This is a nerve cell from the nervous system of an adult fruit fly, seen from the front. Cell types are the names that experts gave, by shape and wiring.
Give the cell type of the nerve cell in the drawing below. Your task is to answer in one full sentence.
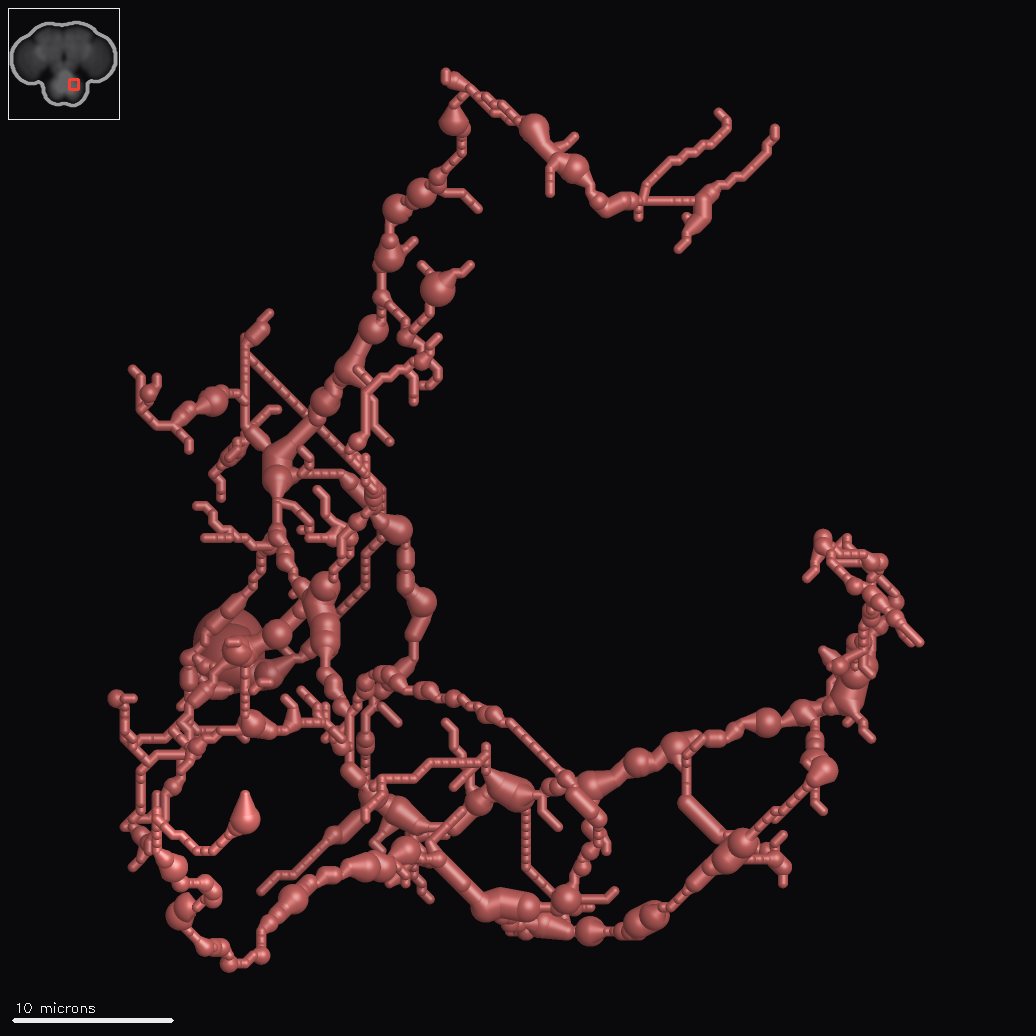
This nerve cell has been assigned cell type IN20A.22A048.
